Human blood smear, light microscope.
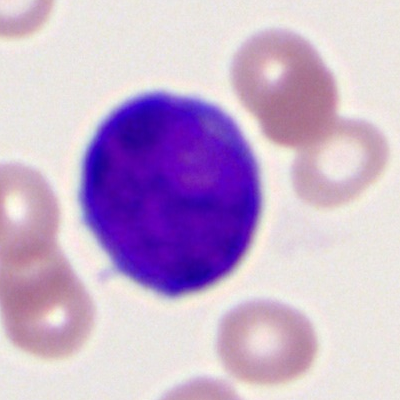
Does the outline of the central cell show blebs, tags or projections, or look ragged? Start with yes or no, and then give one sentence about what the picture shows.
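Yes. A small faint tag projects from the lower left edge.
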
